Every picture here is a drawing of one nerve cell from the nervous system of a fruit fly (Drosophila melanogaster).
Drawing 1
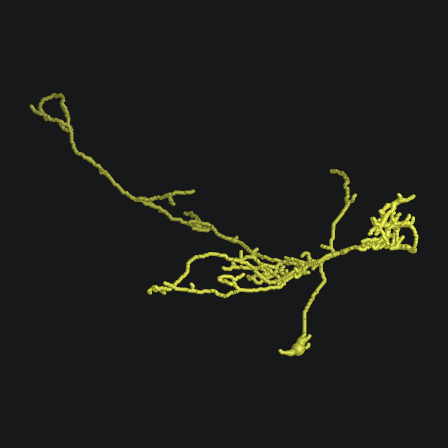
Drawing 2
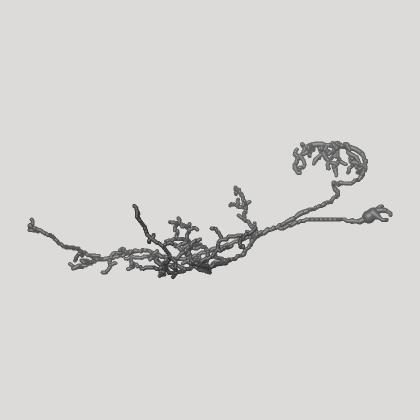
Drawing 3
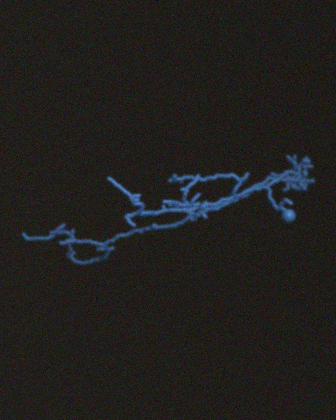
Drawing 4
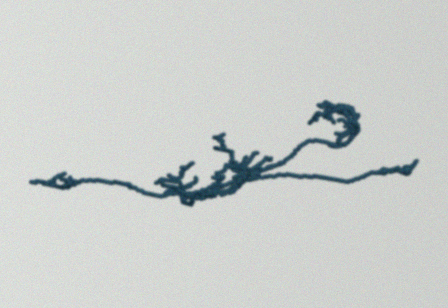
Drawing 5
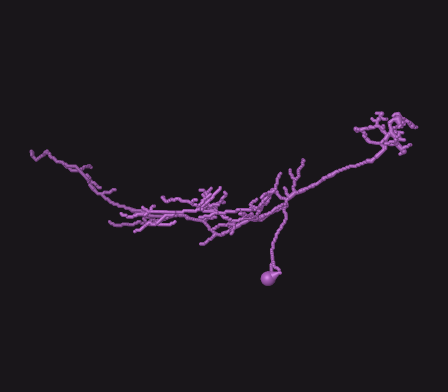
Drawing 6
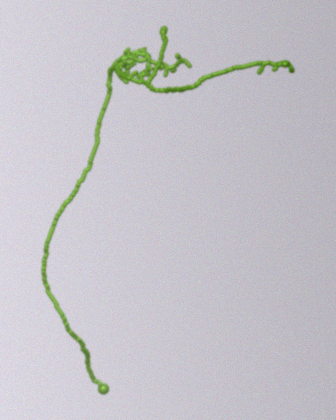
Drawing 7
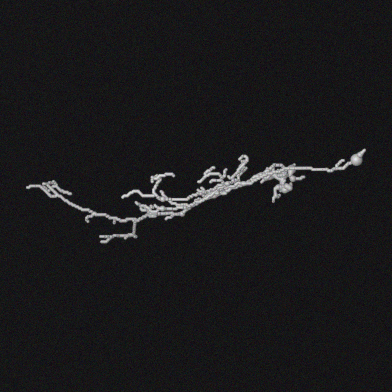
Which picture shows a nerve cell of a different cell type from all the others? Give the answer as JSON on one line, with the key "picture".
{"picture": 6}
